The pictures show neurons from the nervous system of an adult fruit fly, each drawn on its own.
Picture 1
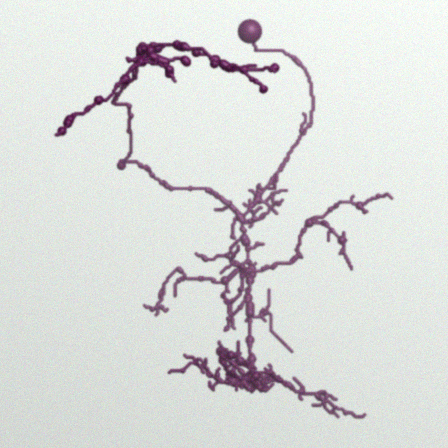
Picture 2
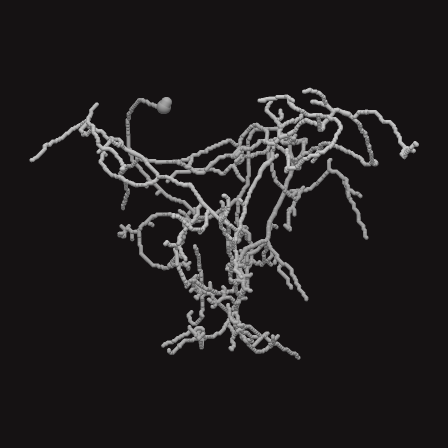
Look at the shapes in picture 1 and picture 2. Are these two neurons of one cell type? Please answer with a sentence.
They are of different cell types.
